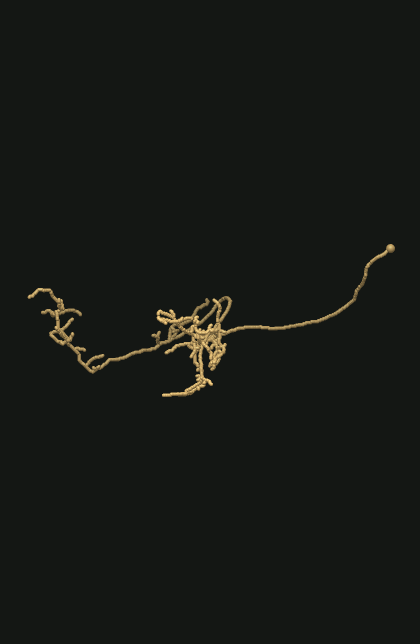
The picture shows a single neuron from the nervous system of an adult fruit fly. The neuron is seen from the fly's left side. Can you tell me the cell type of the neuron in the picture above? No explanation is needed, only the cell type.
IN06A129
